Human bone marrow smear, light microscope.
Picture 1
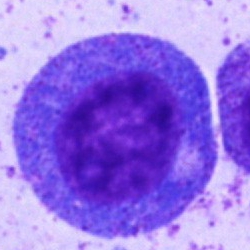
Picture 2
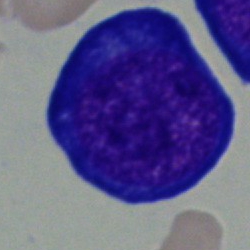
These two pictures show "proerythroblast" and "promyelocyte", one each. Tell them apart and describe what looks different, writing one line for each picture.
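The cell in picture 1 is a promyelocyte. Fine purple granules are scattered through the cytoplasm.
The cell in picture 2 is a proerythroblast. No granules are visible in the cytoplasm.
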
